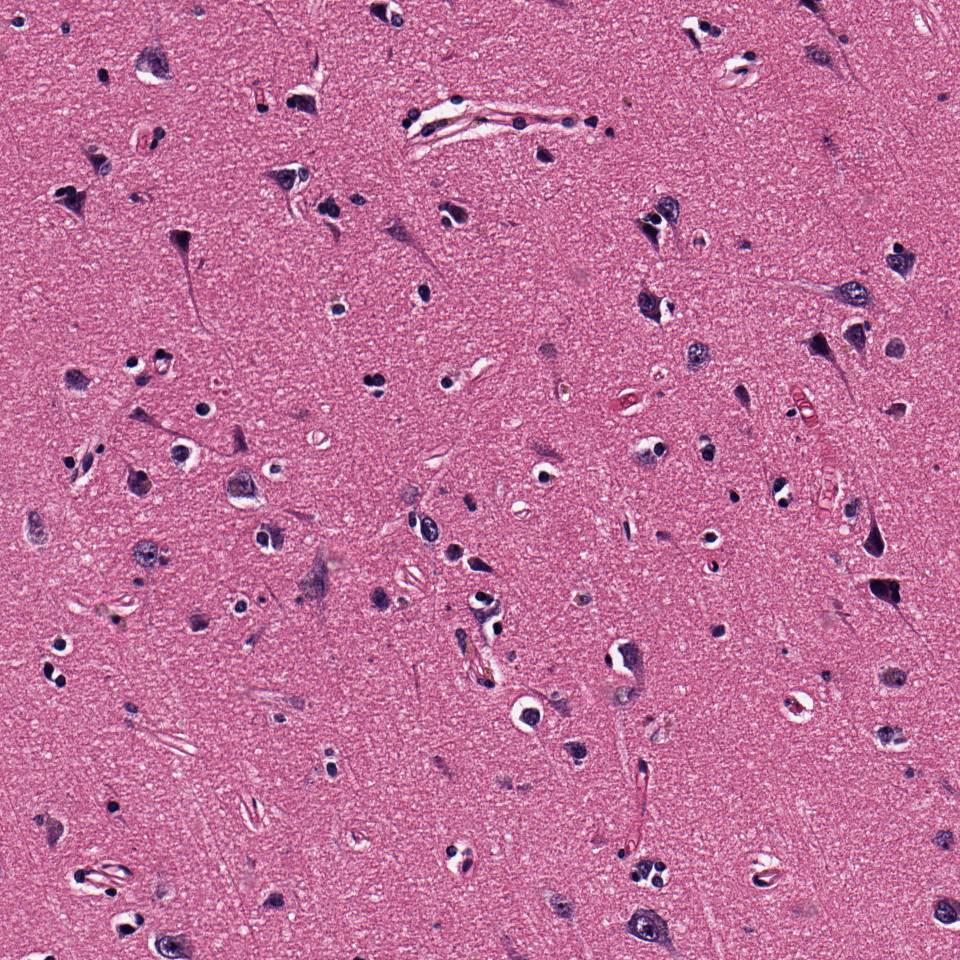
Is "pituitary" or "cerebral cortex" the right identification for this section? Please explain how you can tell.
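Cerebral cortex. Neurons present; small round dark glial nuclei lie among them, many in a clear halo.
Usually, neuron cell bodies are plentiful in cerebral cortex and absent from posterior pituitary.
Cells singly scattered on pink, finely granular, fibrillary background; no glands, epithelium or organised units. Thin-walled capillary runs roughly horizontally near top centre.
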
